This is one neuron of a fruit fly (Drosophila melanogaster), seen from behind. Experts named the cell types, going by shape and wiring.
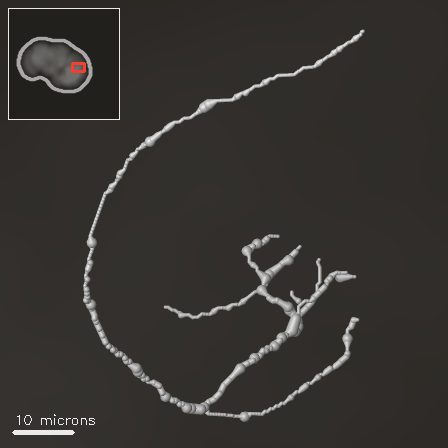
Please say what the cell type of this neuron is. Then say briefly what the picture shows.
Its cell type is SNxx04. This is a sensory neuron entering the nerve cord. The drawing shows no cell body. By the scale bar it is about 65 microns tall in this view. It has a dozen or fewer branch ends.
